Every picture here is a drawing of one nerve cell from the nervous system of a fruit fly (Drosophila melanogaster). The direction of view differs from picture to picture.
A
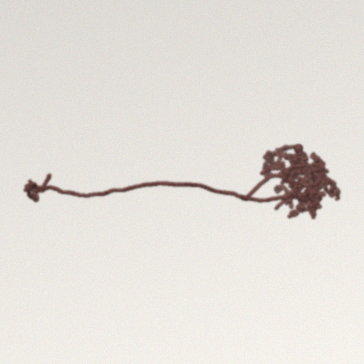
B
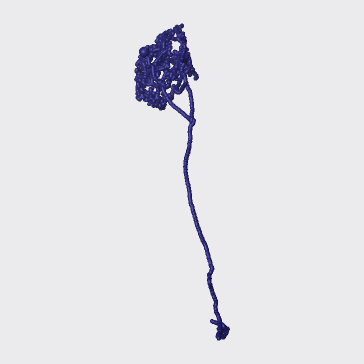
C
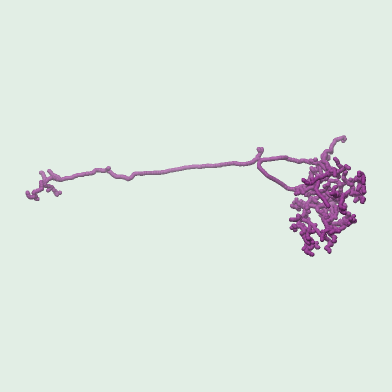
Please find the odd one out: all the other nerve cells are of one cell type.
Picture A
